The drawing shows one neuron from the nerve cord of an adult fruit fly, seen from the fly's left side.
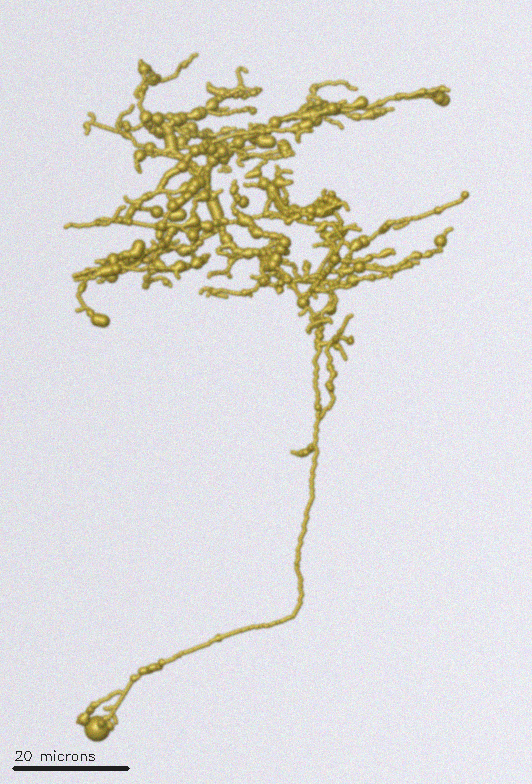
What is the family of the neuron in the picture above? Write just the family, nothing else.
hemilineage 16B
